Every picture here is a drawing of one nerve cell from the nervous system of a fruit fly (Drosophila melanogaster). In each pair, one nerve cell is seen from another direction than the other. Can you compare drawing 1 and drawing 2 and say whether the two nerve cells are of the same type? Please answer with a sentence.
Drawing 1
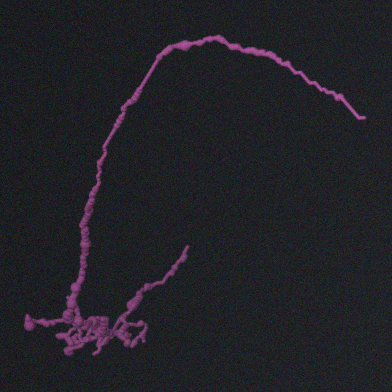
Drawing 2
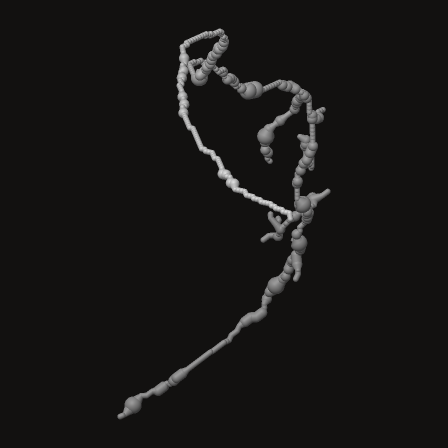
They are of the same cell type.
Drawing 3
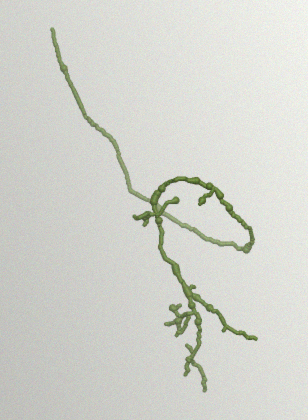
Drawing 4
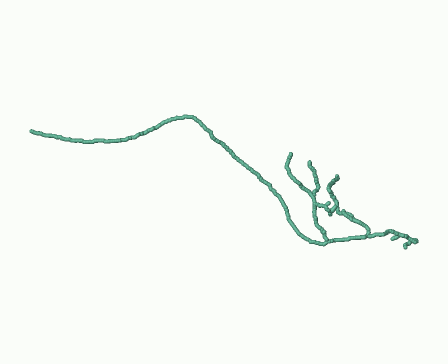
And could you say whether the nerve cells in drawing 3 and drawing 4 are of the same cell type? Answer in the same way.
They are of the same cell type.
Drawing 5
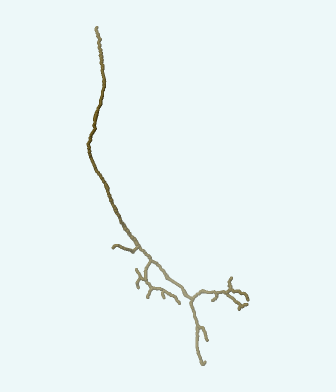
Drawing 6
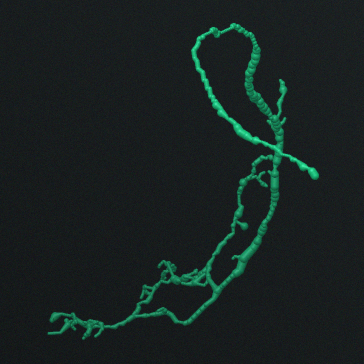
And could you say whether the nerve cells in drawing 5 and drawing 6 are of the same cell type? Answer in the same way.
They are of the same cell type.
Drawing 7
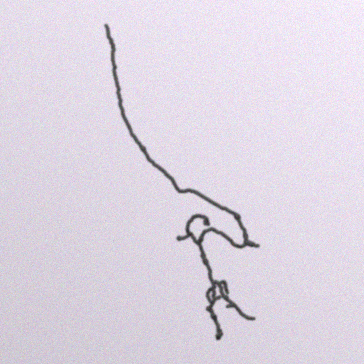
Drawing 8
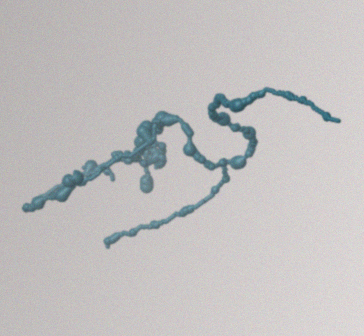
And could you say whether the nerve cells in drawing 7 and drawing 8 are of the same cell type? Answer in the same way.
They are of the same cell type.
